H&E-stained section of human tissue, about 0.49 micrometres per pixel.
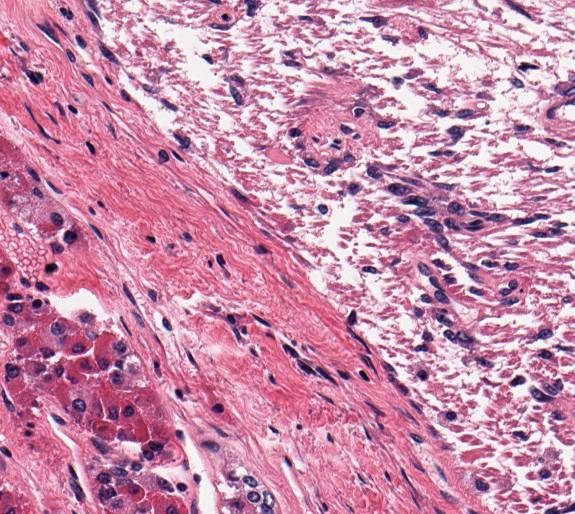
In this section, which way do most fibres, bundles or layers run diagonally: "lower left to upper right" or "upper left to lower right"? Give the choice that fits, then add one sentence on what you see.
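Upper left to lower right. A band of dense pink fibrous tissue crosses the field diagonally from upper left to lower right, separating a loose cellular area on the upper right from compact polygonal cells on the lower left.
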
